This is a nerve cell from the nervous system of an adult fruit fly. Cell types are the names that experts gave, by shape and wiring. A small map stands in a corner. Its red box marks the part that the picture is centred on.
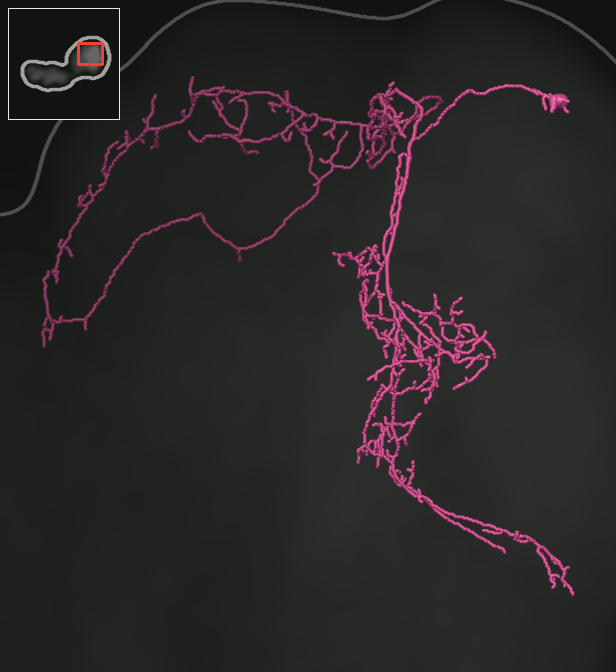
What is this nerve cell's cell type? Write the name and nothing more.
aMe13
